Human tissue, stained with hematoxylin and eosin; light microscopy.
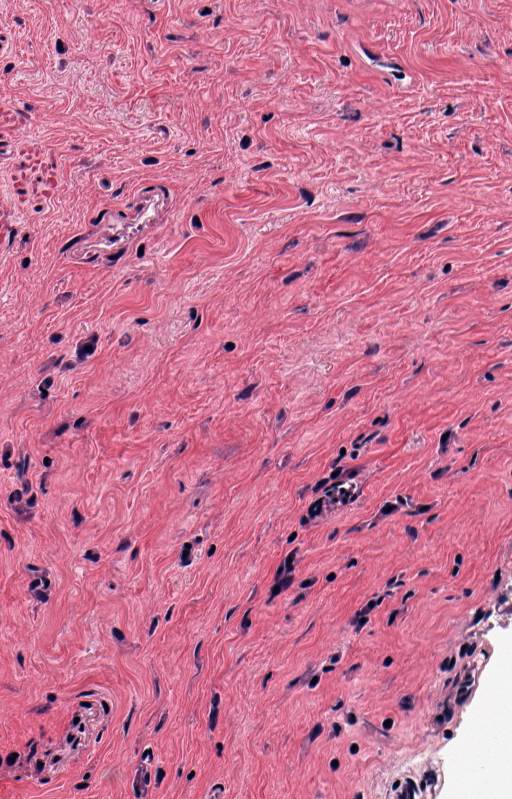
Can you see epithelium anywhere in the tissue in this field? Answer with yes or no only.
No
